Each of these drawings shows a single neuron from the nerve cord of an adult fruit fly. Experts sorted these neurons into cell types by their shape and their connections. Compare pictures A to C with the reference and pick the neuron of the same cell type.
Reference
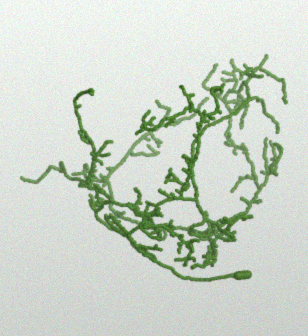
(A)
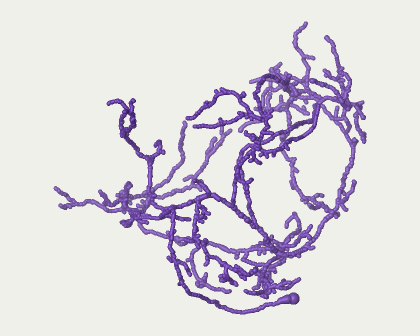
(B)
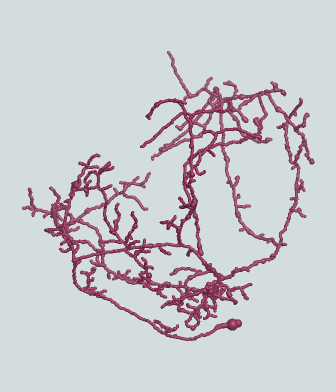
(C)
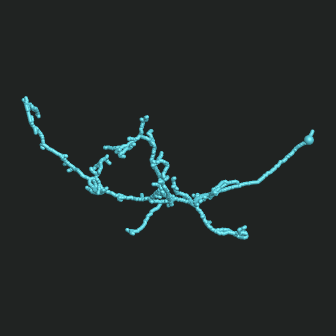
Picture A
